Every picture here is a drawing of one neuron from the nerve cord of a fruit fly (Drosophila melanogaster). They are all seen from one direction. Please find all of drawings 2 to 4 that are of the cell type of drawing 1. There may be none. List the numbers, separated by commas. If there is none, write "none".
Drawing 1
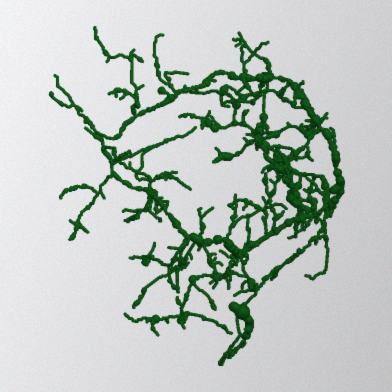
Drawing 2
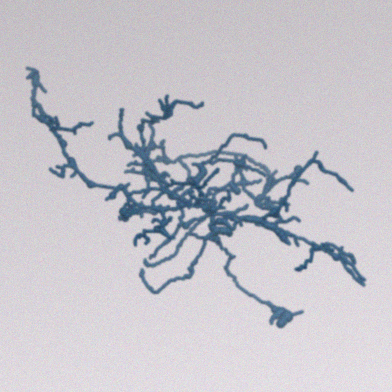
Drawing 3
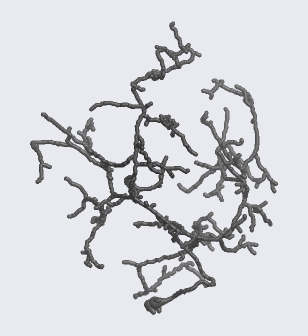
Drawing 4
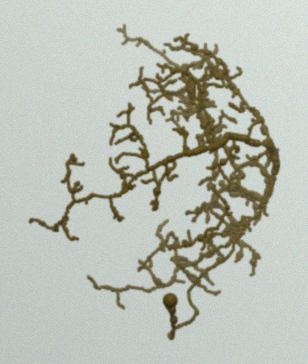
3, 4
